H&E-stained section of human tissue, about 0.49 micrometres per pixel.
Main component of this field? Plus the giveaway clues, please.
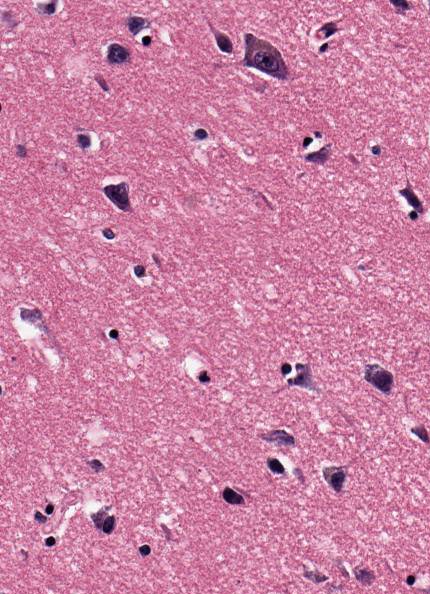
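Cerebral cortex makes up this field. Finely granular pink neuropil fills it, with cells scattered singly; several neurons have a triangular outline with a tapering process.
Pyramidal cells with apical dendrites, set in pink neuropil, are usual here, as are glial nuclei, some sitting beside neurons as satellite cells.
Small round dark nuclei with scant cytoplasm lie throughout, some lying close against neurons.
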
